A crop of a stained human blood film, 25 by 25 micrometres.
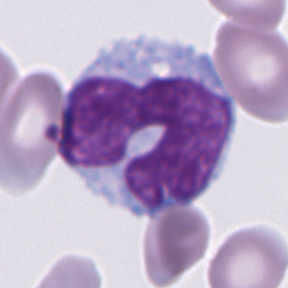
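Monocyte. Point one, the nucleus: a single continuous mass curved around a pale central patch of cytoplasm. Point two, a single small clear vacuole in the cytoplasm above the nucleus. Point three, no coarse coloured granules in the cytoplasm. Point four, an irregular, slightly ragged cytoplasmic edge.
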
